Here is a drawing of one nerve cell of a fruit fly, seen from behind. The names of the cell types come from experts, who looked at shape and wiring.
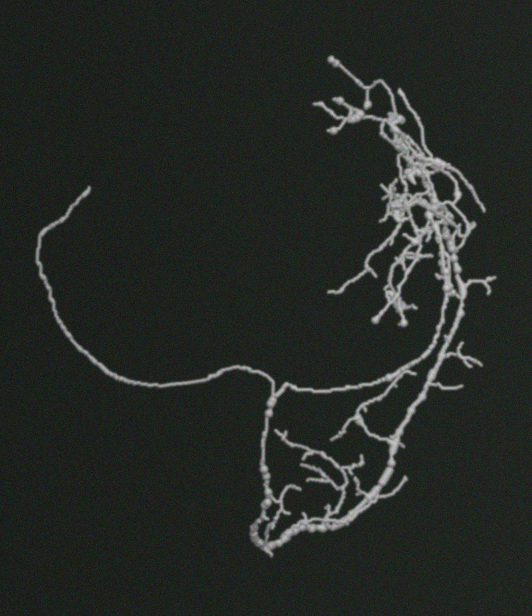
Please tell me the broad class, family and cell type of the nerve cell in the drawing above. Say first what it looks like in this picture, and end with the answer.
No cell body is drawn. Dozens of branch ends can be seen. Its broad class is nerve-cord intrinsic neuron. Its family is hemilineage 19B. The cell type is IN19B062.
